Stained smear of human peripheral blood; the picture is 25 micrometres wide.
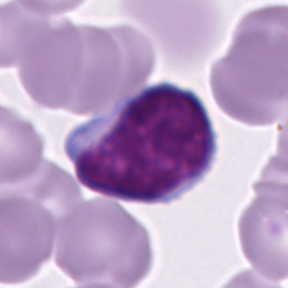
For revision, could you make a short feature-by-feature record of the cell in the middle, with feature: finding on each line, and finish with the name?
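Chromatin: dark purple, coarsely mottled, not smooth
Cytoplasm colour: pale blue
Cytoplasm rim: thin, widest at the left end
Outline: irregular oval, slightly uneven edge
Whole cell: about 13 by 11 micrometres
Nucleus: about 12 by 9 micrometres, filling about 80% of the cell's area
Cell type: typical lymphocyte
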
